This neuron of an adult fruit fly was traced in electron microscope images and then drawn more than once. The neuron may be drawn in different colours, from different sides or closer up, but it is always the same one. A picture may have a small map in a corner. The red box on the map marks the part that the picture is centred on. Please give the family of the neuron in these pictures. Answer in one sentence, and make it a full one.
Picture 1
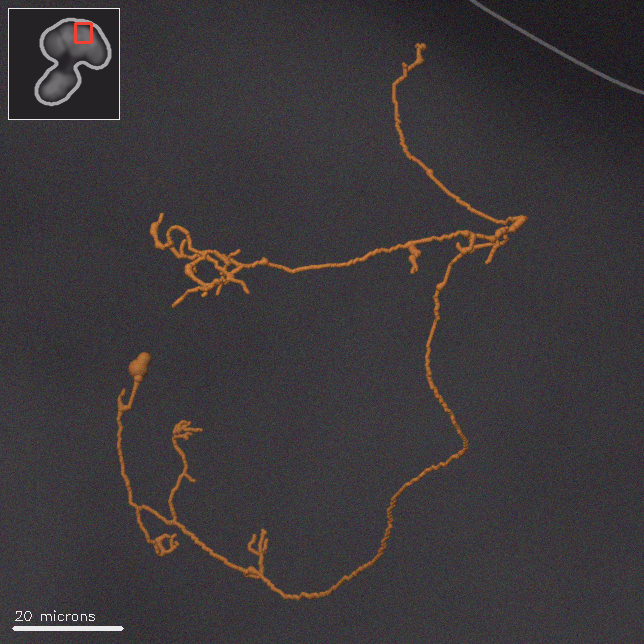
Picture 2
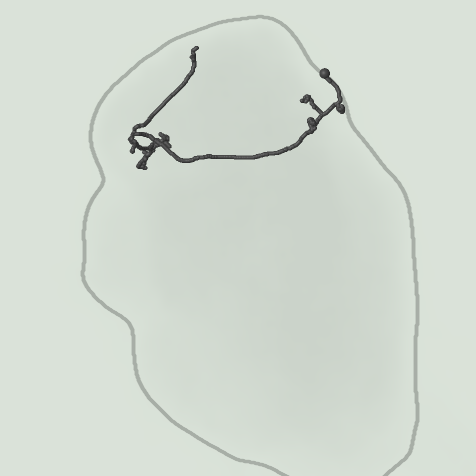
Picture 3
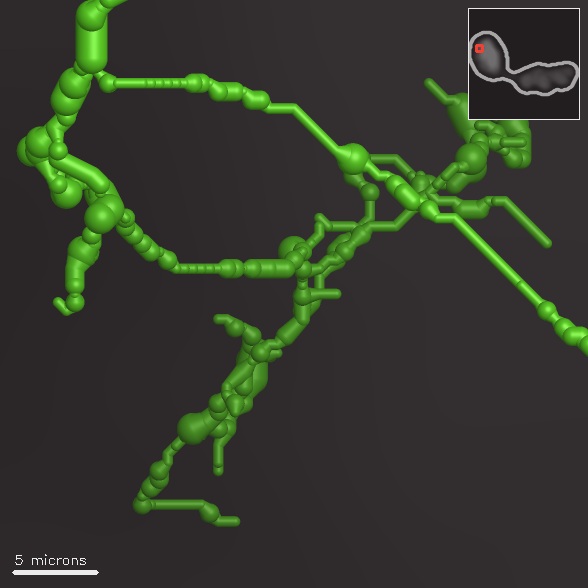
Family class Kenyon Cell is where this neuron is grouped.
